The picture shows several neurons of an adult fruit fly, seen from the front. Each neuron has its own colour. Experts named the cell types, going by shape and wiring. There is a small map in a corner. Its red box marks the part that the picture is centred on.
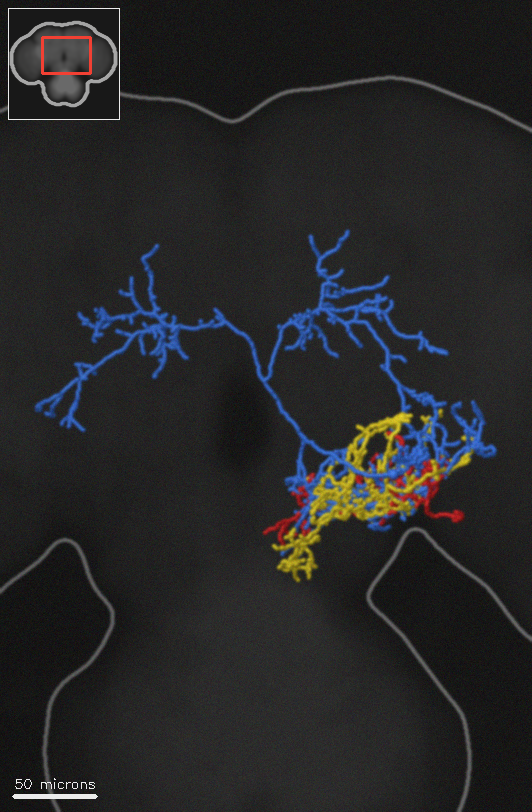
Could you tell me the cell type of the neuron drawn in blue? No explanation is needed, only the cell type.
SAD072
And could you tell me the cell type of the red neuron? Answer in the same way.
SAD117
